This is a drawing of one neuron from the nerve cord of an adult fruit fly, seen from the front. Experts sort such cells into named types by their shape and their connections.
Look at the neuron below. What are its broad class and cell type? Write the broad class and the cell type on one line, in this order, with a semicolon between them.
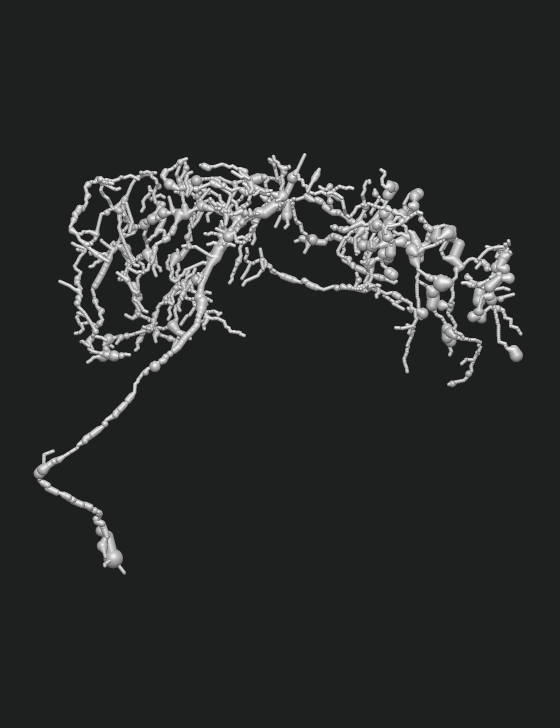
nerve-cord intrinsic neuron; INXXX418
